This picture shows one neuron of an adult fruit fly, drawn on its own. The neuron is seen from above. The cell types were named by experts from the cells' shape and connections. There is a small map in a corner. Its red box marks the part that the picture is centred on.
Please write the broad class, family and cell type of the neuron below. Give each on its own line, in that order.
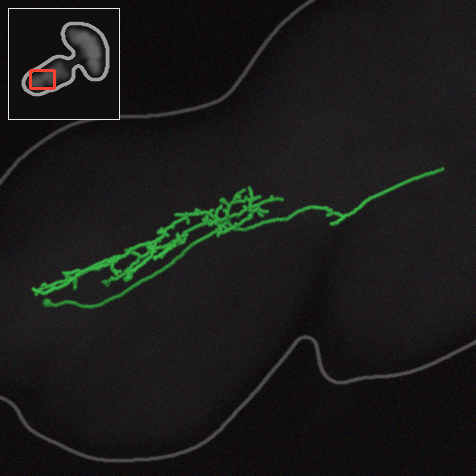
nerve-cord intrinsic neuron
hemilineage 10B
IN10B059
